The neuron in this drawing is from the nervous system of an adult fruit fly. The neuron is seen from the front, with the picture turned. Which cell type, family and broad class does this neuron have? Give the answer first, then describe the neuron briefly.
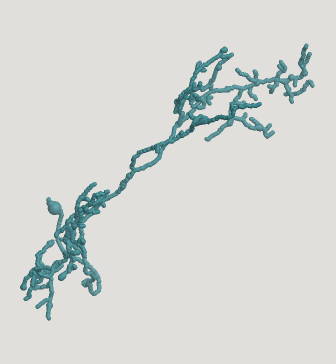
The cell type is LHPD4e1_b. The family is hemilineage SLPpm1. This is a central-brain intrinsic neuron. The cell body can be seen on the left of the picture. The picture shows dozens of branch ends.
